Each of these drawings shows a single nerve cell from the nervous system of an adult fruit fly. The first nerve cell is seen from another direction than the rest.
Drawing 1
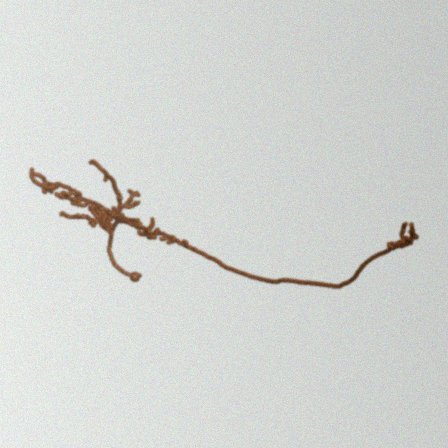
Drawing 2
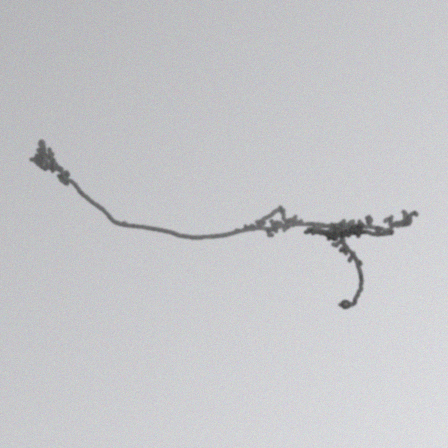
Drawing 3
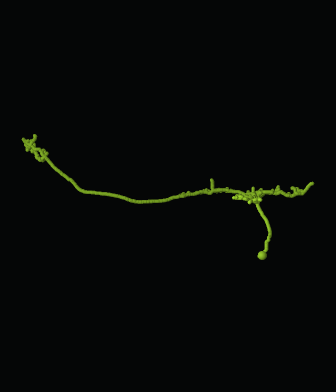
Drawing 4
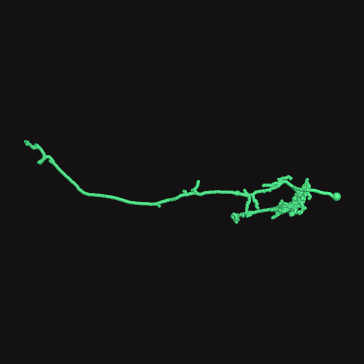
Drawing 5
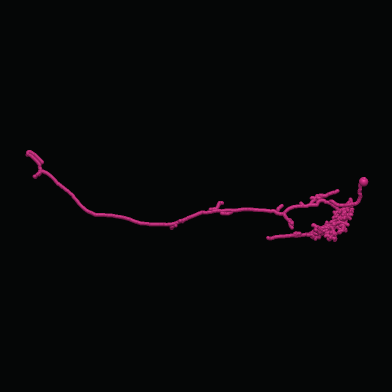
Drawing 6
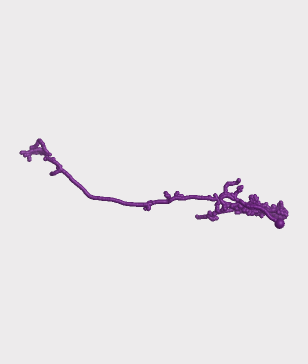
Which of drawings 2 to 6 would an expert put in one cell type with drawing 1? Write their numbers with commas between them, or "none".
2, 3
